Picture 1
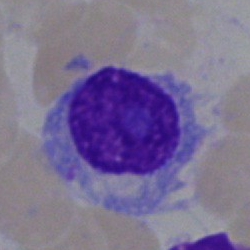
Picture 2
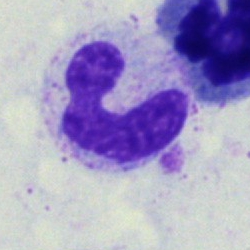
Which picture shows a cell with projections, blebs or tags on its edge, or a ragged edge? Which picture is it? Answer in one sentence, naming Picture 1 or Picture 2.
The cell of Picture 1 has a border that is ragged or frayed, or bears projections, blebs or tags.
